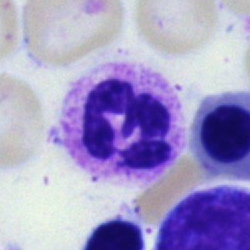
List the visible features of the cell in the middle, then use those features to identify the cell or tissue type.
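Round cell here, with a smooth outline. The chromatin's dense and dark purple, and you won't find any nucleoli in the nucleus. It's a segmented neutrophil.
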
